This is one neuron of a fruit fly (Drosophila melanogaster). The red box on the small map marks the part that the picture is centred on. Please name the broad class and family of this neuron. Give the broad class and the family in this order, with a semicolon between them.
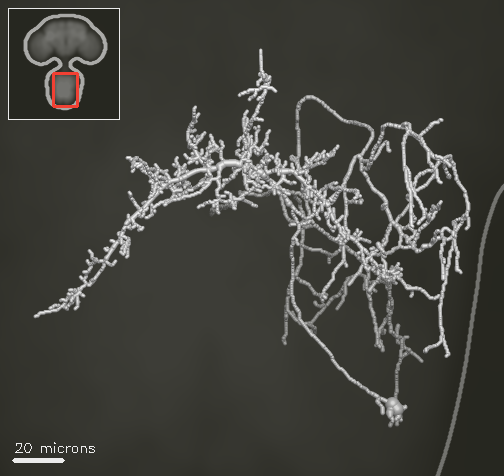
nerve-cord intrinsic neuron; hemilineage 12A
